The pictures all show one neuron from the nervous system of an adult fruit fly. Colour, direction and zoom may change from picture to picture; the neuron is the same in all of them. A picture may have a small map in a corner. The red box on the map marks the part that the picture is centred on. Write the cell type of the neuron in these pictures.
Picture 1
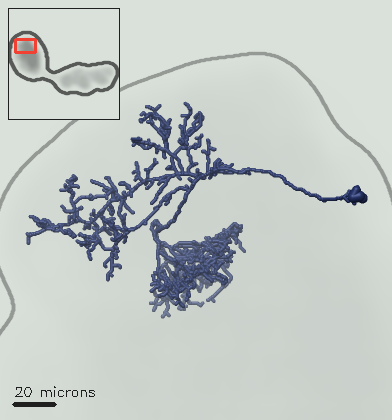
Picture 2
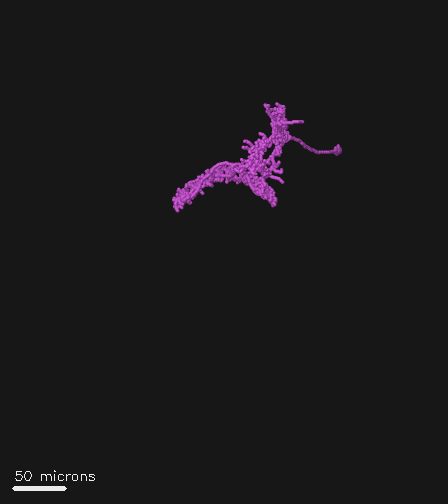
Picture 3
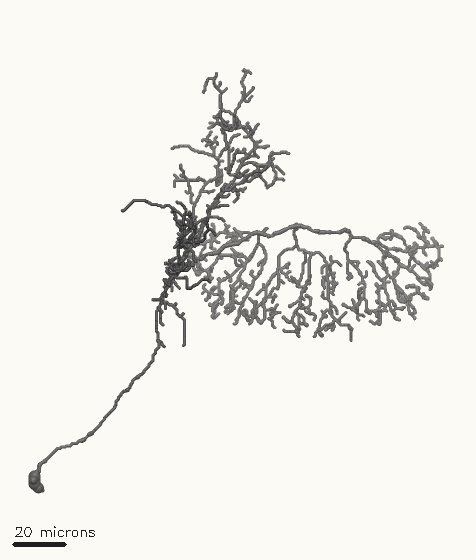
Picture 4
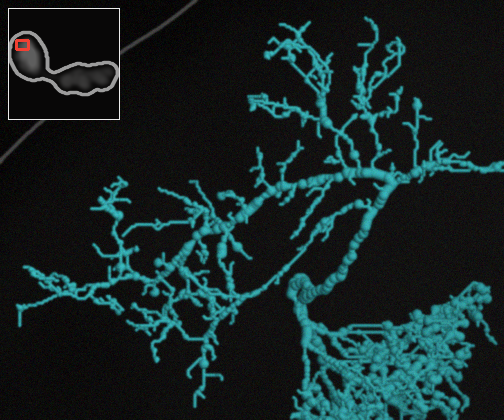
FB5I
